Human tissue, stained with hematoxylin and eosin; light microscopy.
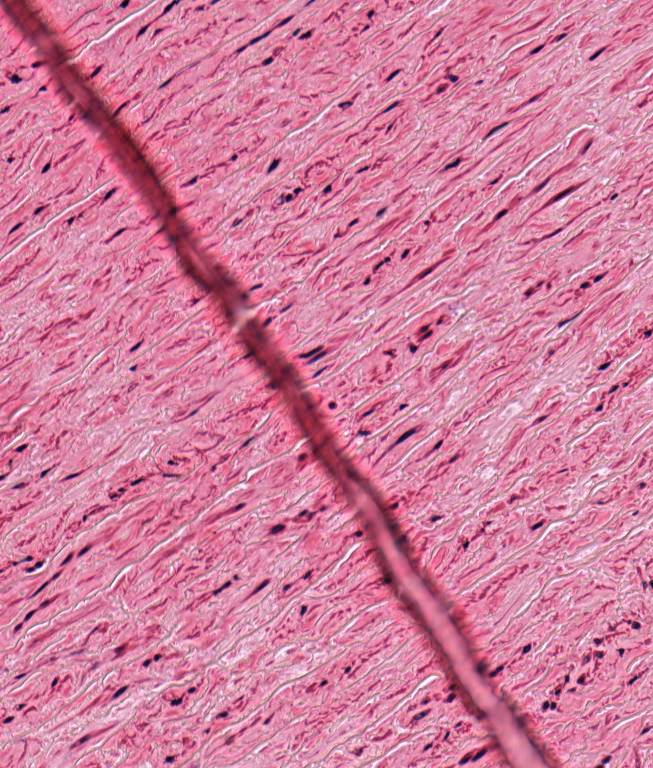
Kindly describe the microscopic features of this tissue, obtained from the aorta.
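First, the arrangement: densely packed fibres run parallel to one another across the whole field. Second, their course is wavy. Third, the staining: the fibres are pink and separated by thin pale clefts. Fourth, the nuclei are dark, elongated and spindle-shaped, lying lengthwise along the fibres.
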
